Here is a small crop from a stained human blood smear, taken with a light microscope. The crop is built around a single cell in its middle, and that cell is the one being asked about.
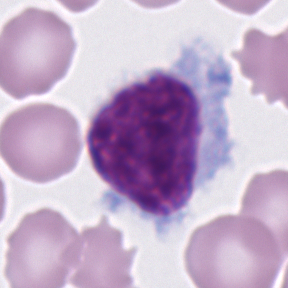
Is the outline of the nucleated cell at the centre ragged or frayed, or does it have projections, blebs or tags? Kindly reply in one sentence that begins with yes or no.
Yes, it is a rough outline that this cell has.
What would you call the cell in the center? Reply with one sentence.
The central cell, amid any neighbouring cells, is a hairy cell.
